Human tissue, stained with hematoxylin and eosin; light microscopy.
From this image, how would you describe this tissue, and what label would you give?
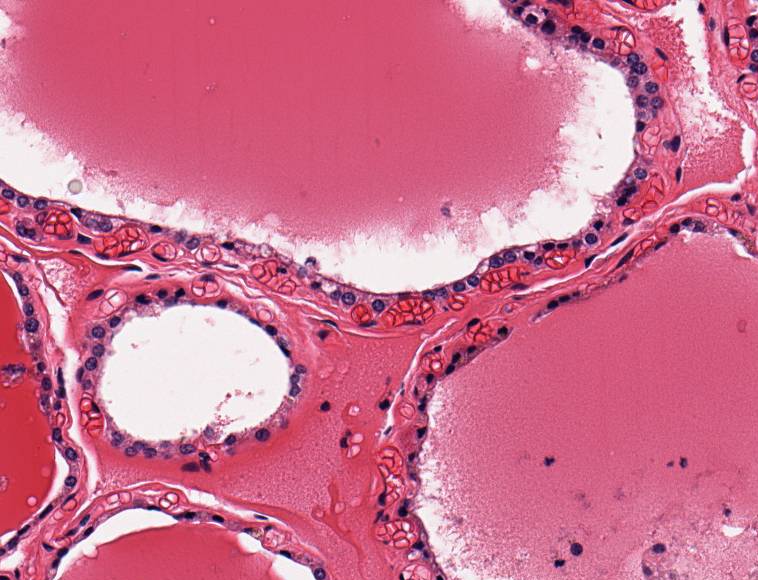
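Each follicle here has one layer of flattened to low cuboidal cells, small round dark purple nuclei evenly spaced along the walls. Between them, scant stroma forms thin pale pink septa, with thin-walled capillaries packed with bright red blood cells. It's thyroid.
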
